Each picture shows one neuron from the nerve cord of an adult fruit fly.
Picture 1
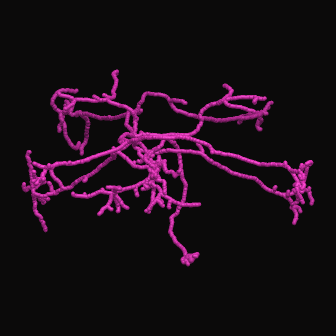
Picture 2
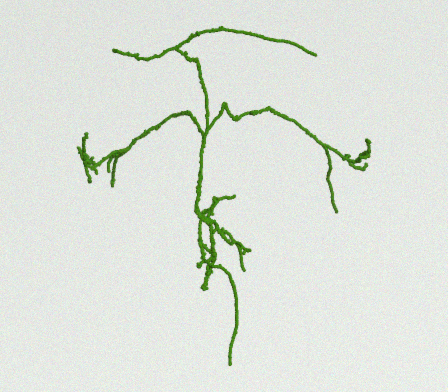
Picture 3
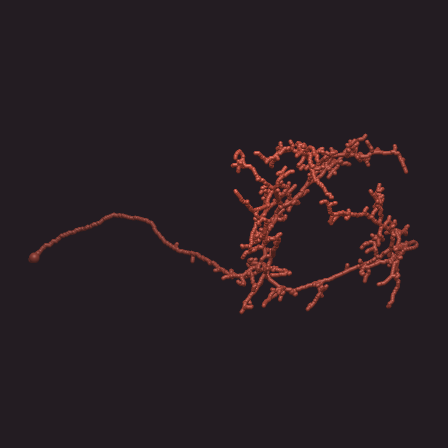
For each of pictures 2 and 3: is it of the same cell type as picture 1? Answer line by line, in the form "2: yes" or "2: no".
2: yes
3: no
